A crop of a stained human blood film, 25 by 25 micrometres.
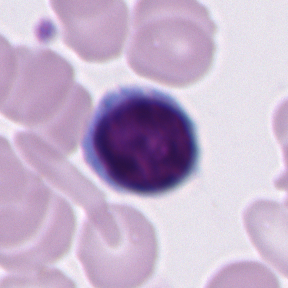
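Typical lymphocyte in a stained smear of peripheral blood. The pale blue cytoplasm forms a rim that is widest on the left side of the cell. No granules are seen in the cytoplasm, and the cell outline carries no surface projections.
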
